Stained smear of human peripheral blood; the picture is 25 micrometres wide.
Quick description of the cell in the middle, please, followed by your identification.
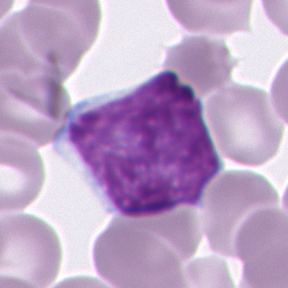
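The cell has an angular, many-sided outline rather than a round one. Its cytoplasm is a very thin, pale blue rim, visible mostly along the left edge. The nucleus measures about 13 micrometres across, with fine, fairly evenly spread chromatin that is not coarsely clumped. This is a typical lymphocyte.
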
